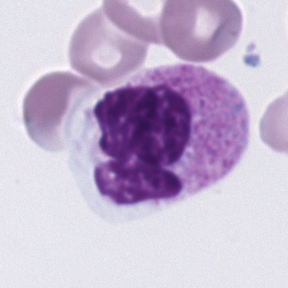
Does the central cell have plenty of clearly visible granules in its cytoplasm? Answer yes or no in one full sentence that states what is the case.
Yes, there are many visible granules in its cytoplasm.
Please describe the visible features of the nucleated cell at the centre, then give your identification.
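The nucleus lies toward the left side of the cell. A deep cleft on its left side divides it into a larger upper part and a smaller lower part. Its chromatin is dark purple and coarsely clumped. Pale bluish-white cytoplasm forms a rim along the nucleus on the left. The cell is a segmented neutrophil.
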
